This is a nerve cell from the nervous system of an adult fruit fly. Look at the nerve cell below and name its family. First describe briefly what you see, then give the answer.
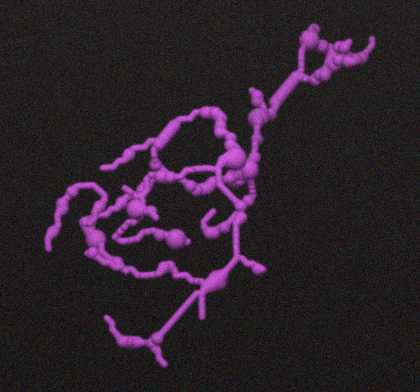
No cell body is drawn. As drawn here it is about as wide as it is tall. It is a sensory neuron entering the brain. The name of its family is class gustatory.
